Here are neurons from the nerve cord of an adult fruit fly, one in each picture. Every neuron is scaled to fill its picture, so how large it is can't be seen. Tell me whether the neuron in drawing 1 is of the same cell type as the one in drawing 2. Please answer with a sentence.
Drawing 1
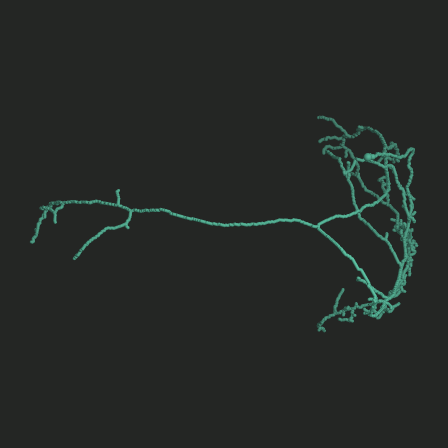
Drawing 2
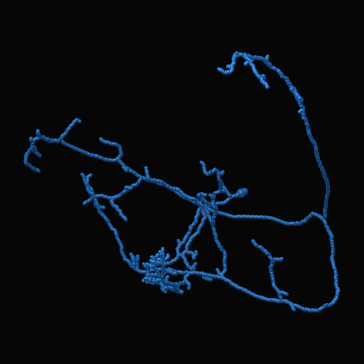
They are of the same cell type.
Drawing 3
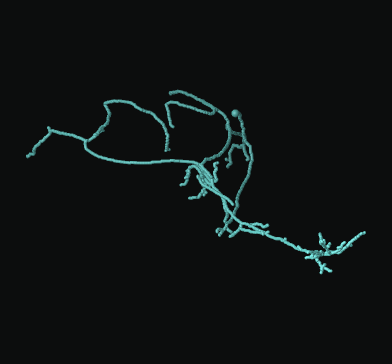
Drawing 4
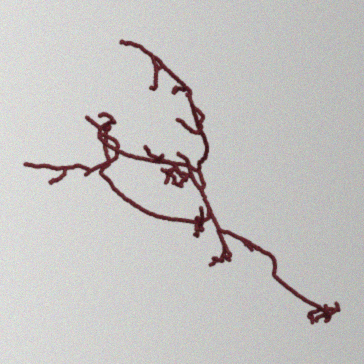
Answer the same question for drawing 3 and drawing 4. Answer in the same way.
They are of the same cell type.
